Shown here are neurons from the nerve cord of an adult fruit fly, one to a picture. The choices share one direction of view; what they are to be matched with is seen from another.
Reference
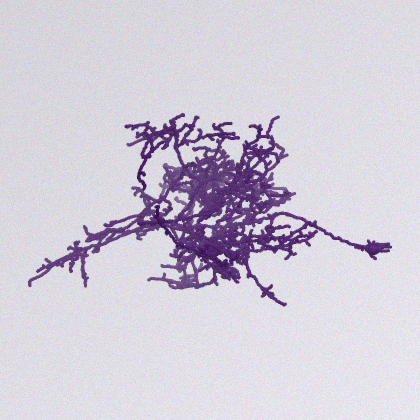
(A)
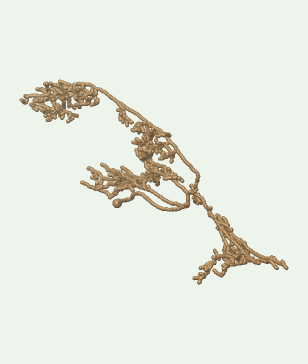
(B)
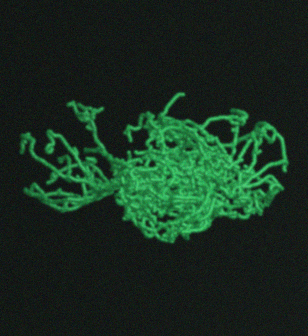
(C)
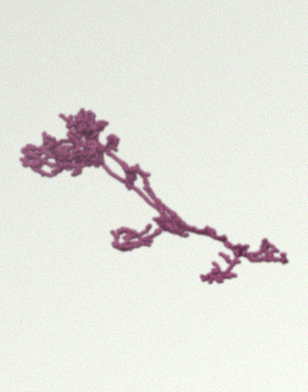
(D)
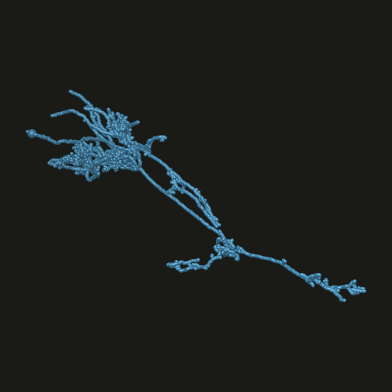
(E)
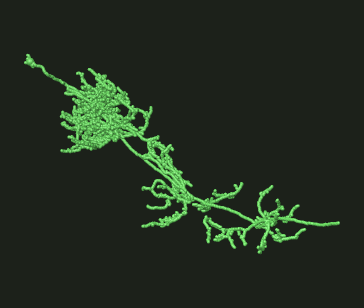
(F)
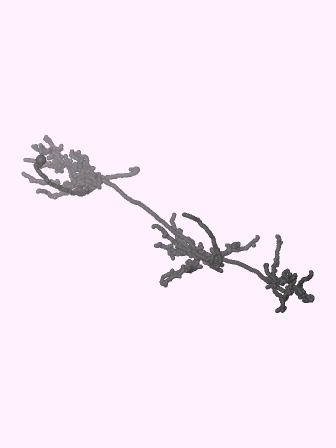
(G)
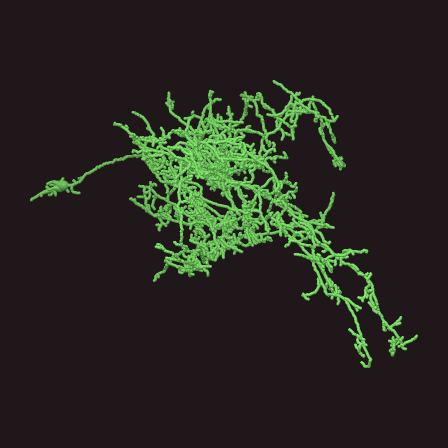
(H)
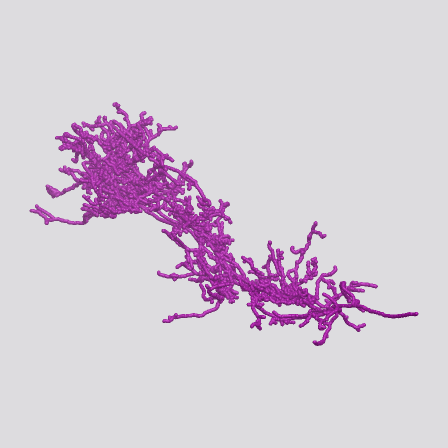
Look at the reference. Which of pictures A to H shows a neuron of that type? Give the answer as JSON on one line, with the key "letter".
{"letter": "G"}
